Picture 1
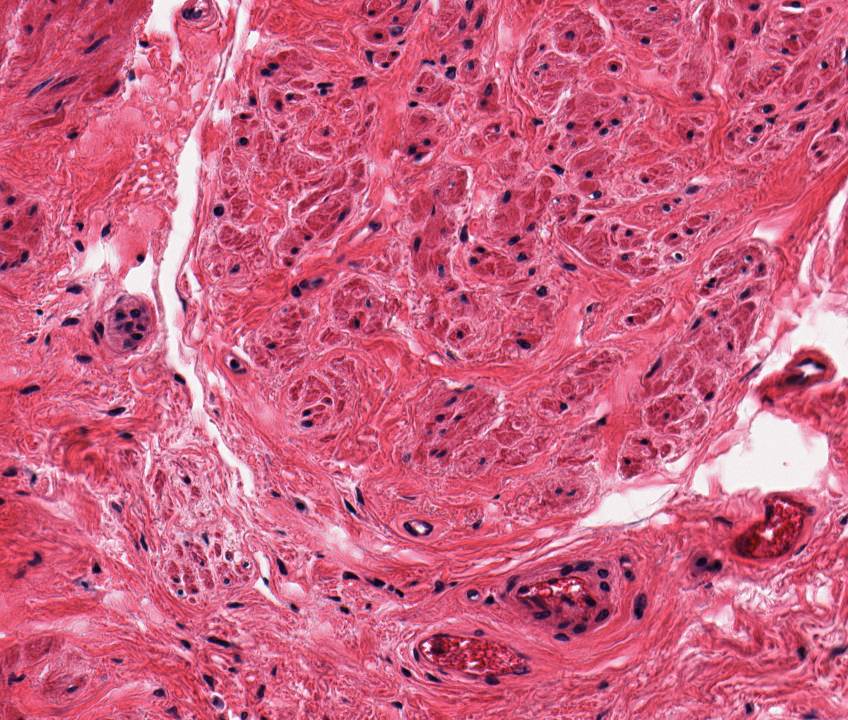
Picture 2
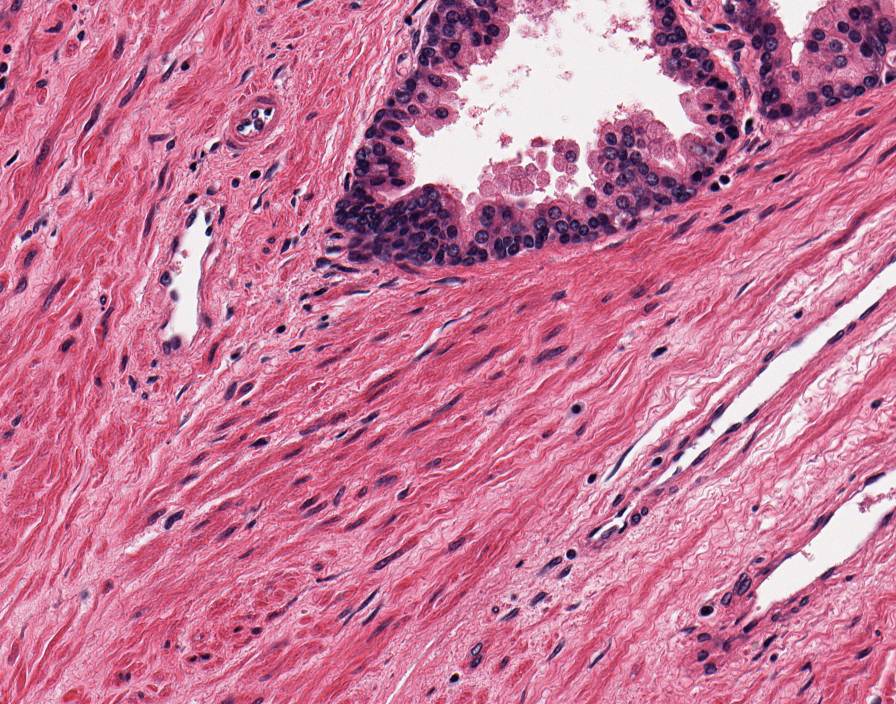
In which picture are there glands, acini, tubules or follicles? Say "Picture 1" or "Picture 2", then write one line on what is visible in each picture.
Picture 2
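What picture 1 shows: No epithelial lining or glands are present in the field.
What picture 2 shows: A single gland profile lies at the top centre to top right of the field, and fibrous stroma fills the rest.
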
